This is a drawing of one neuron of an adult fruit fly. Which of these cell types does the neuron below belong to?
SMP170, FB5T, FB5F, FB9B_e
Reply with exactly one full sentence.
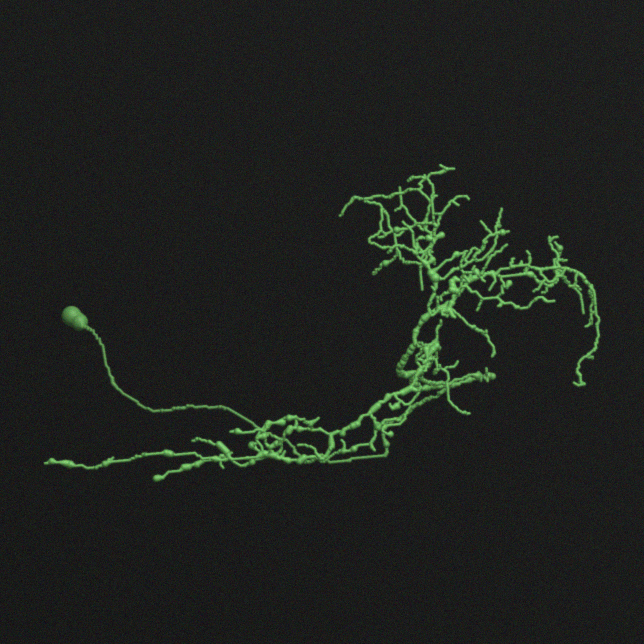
The cell type carried by this neuron is SMP170.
